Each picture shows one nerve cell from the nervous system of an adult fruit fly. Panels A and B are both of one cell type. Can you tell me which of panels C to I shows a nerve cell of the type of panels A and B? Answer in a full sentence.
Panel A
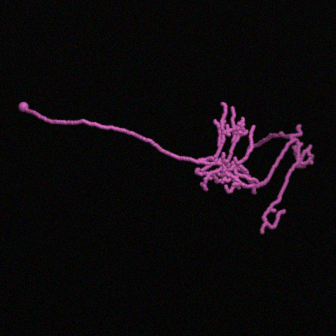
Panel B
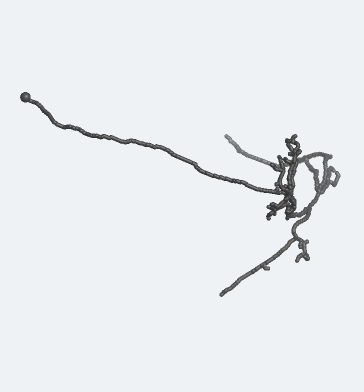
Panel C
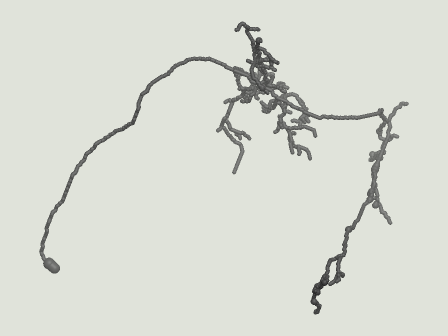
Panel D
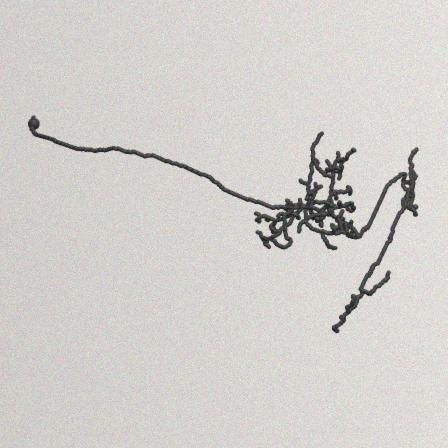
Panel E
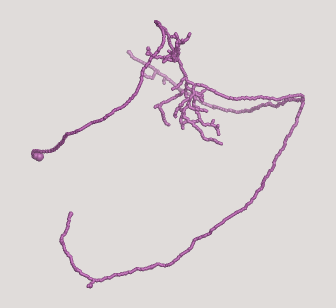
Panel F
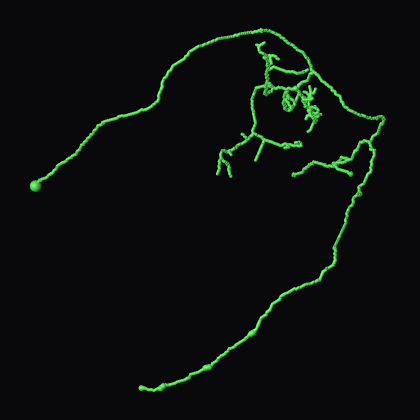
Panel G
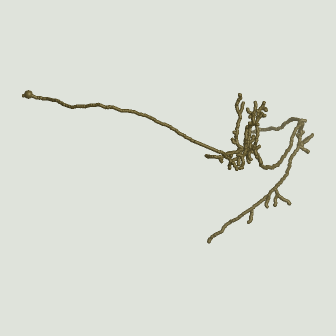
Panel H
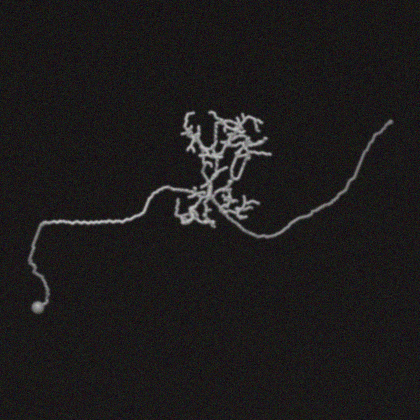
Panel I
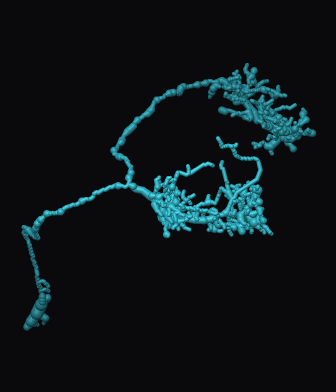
The nerve cell in panel G is of the same cell type.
